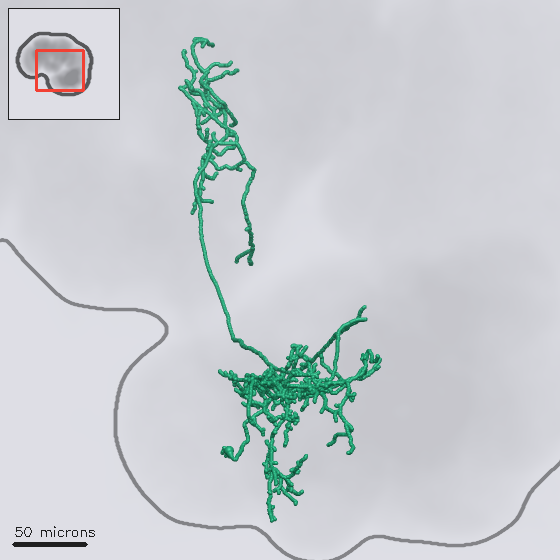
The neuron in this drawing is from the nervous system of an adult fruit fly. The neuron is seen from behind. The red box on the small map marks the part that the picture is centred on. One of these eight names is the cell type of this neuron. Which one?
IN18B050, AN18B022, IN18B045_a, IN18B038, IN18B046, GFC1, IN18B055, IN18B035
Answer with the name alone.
AN18B022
